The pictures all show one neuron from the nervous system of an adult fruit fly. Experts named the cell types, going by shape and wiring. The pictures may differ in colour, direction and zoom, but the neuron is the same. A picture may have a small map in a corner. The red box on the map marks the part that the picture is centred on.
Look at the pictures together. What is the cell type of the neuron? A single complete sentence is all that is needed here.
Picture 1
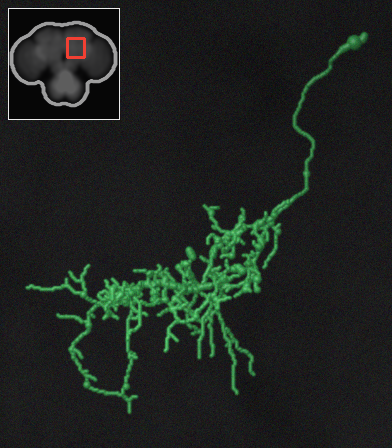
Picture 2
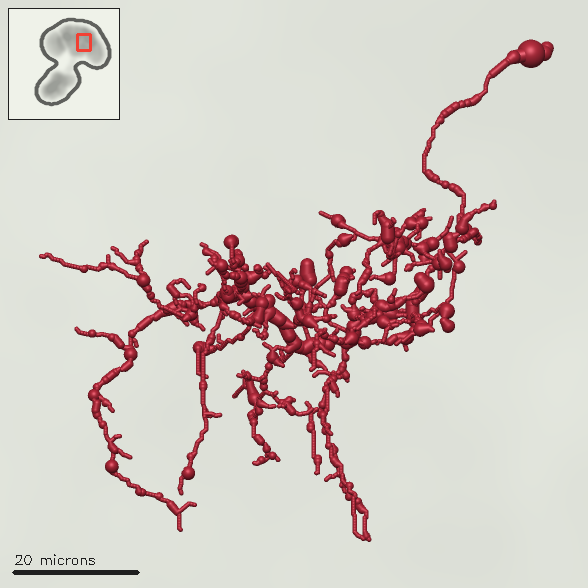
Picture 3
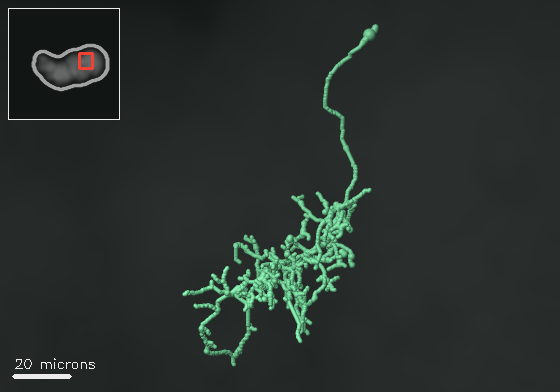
With respect to cell type, this neuron is PLP172.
